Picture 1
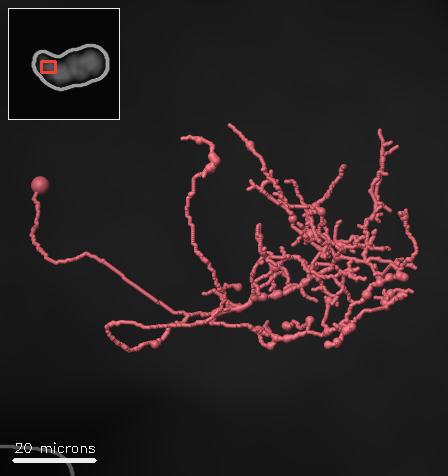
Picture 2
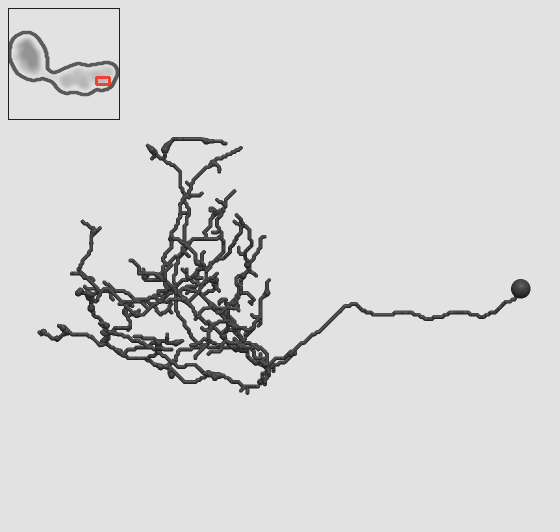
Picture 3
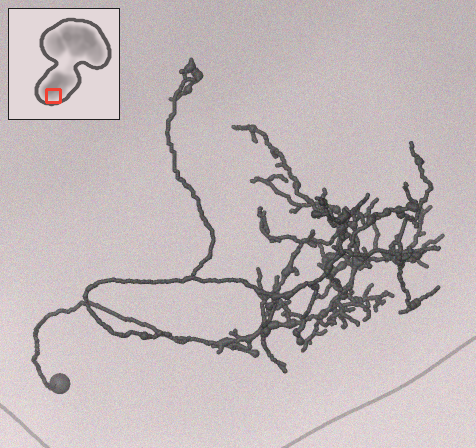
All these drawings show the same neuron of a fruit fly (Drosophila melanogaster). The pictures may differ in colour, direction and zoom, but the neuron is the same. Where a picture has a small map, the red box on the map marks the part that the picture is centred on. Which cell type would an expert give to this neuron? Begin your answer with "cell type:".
cell type: IN01B050_b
